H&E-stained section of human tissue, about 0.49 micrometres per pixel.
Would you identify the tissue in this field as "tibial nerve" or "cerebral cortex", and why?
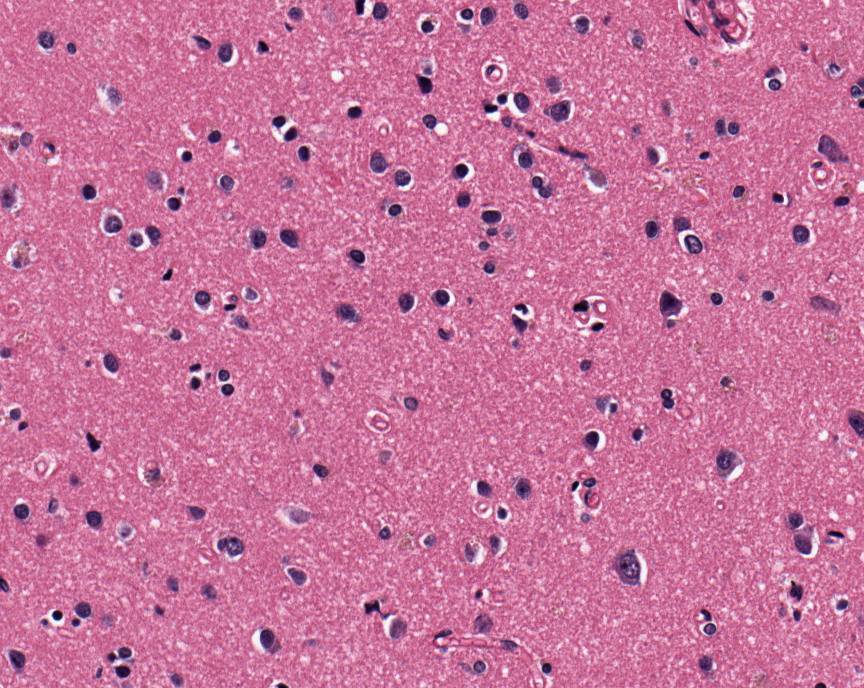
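This is cerebral cortex rather than tibial nerve. The deciding cells are the few larger neurons, with angular purplish cytoplasm and a paler nucleus holding a nucleolus; you can find them in the lower right and right middle of the field.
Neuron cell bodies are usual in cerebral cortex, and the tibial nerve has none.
Around them, most cells are small, with round, dark nuclei, scattered singly over a finely granular, faintly vacuolated pink background, with no glands, tubules or epithelium.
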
